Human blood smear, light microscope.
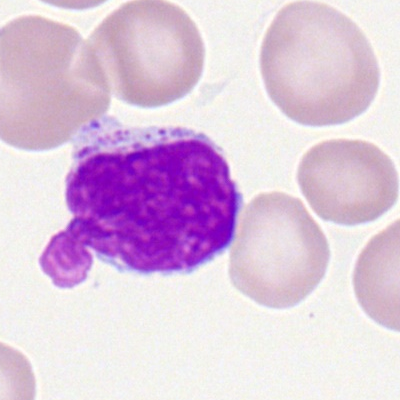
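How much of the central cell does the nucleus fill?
Most of it.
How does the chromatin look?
Dark purple and coarsely clumped, with no nucleoli in view.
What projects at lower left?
A small rounded purple knob.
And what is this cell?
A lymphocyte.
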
